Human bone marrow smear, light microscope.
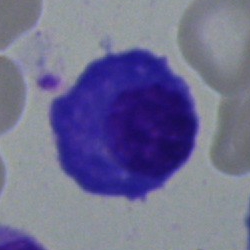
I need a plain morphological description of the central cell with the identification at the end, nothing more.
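Roughly round, I'd say, with a slightly irregular, bumpy border. The cytoplasm stains a deep, intense blue, in a wider band left of the nucleus than right. And the nucleus looks more reddish-purple than that blue. So: a plasma cell.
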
